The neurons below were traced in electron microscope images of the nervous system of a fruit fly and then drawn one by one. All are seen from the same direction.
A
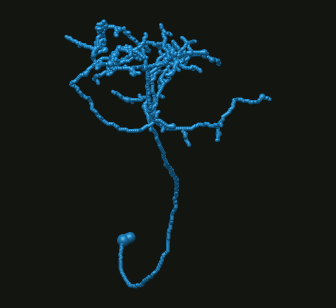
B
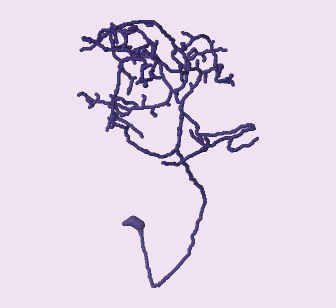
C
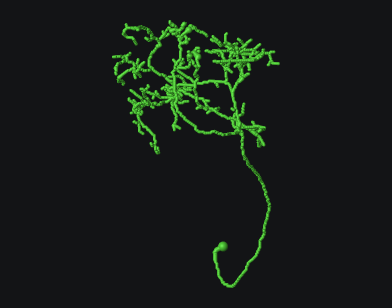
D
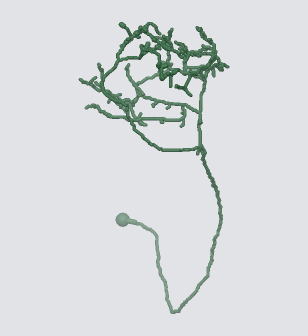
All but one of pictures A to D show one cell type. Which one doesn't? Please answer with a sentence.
The neuron in picture A is of another cell type than the rest.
